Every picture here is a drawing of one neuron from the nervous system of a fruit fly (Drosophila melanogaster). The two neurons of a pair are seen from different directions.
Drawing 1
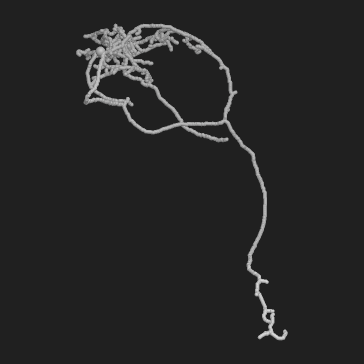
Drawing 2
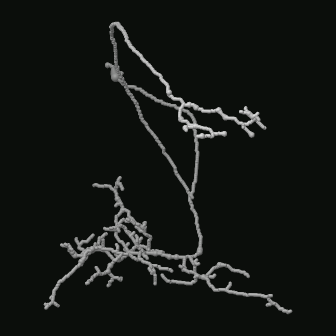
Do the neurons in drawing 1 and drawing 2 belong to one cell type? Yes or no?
no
